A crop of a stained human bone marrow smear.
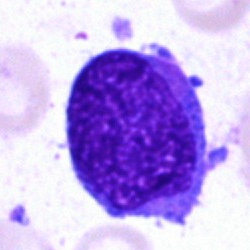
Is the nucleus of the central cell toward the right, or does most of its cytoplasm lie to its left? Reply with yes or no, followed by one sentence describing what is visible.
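No. The nucleus lies off-centre towards the left, leaving the widest band of cytoplasm on the right.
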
